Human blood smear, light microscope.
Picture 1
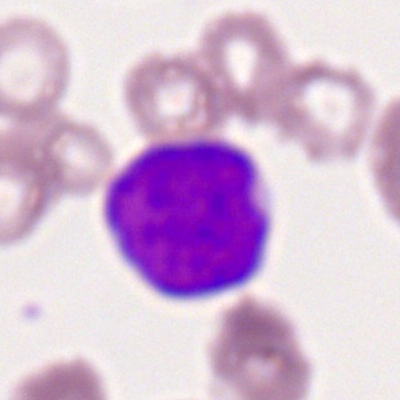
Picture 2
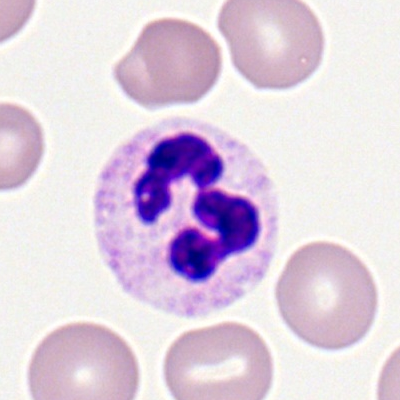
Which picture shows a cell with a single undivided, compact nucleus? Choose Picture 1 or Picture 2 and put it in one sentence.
There is a single compact round, oval or kidney-shaped nucleus in the cell of Picture 1.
